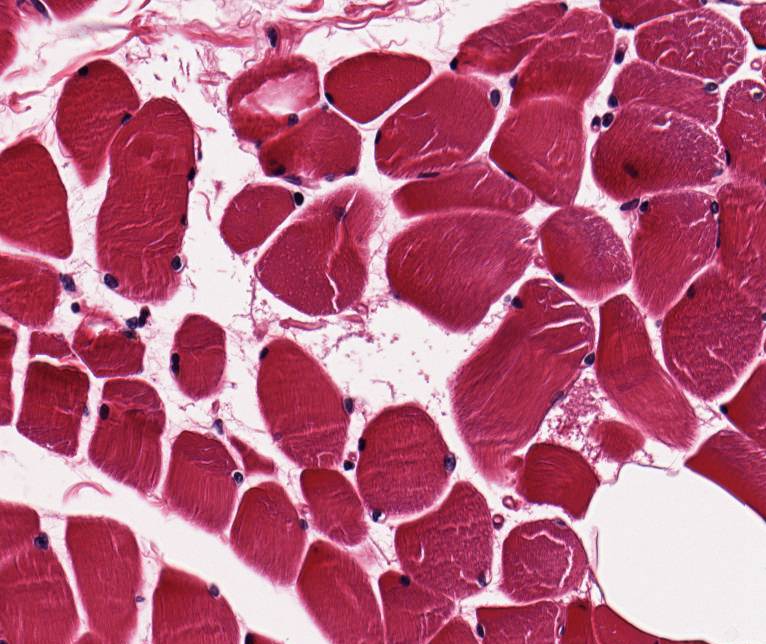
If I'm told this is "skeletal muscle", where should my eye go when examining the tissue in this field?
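The small, dark nuclei lying at the edges of the fibres are in keeping with skeletal muscle.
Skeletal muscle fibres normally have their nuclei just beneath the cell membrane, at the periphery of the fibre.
Clear white gaps part most of the fibres from one another. Wavy strands of loose connective tissue run along the top of the field. A large, rounded, empty white area sits at the lower right edge.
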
